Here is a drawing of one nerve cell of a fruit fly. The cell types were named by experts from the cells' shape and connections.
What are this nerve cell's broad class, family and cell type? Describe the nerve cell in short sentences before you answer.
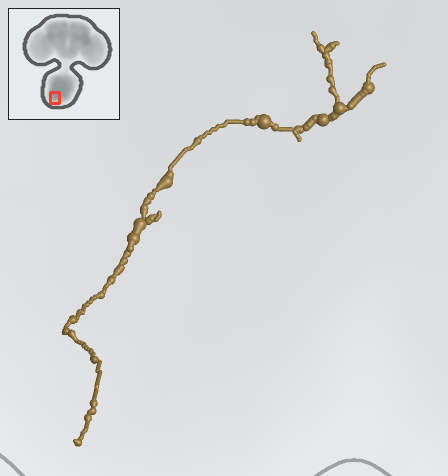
No cell body is drawn. There are a dozen or fewer branch ends. Its broad class is sensory neuron entering the nerve cord. Its family is called class mechanosensory tactile. Its cell type is SNta42.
